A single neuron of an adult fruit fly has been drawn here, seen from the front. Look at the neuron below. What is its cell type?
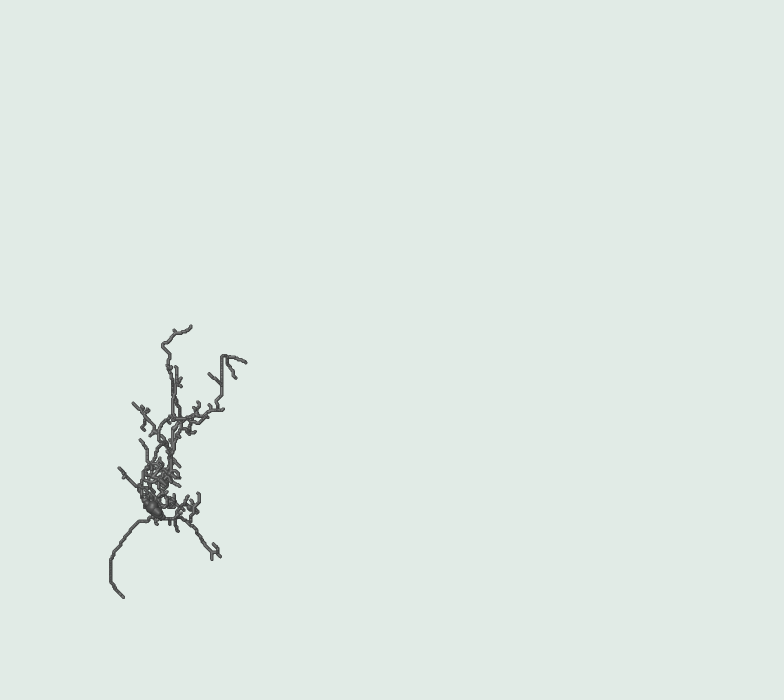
MNml77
